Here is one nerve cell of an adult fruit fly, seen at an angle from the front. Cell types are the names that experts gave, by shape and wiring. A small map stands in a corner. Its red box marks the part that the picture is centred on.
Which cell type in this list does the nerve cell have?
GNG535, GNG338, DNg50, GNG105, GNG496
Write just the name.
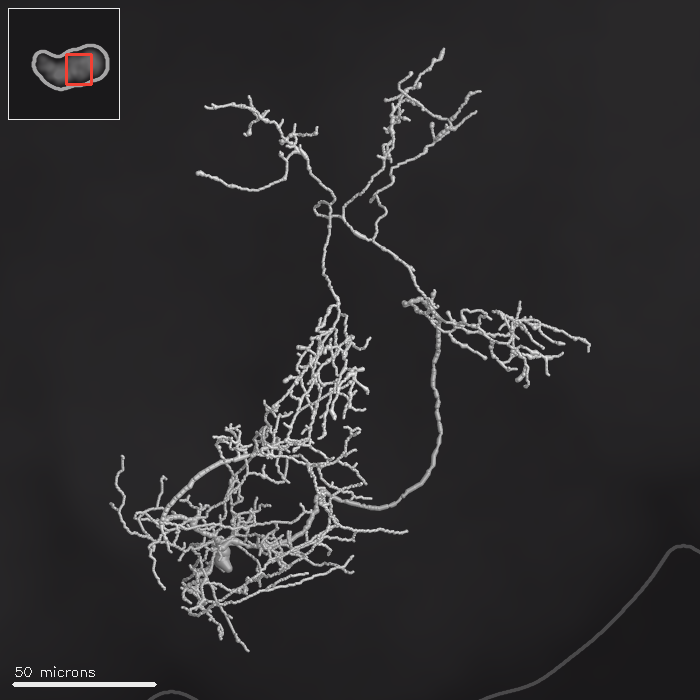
GNG535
